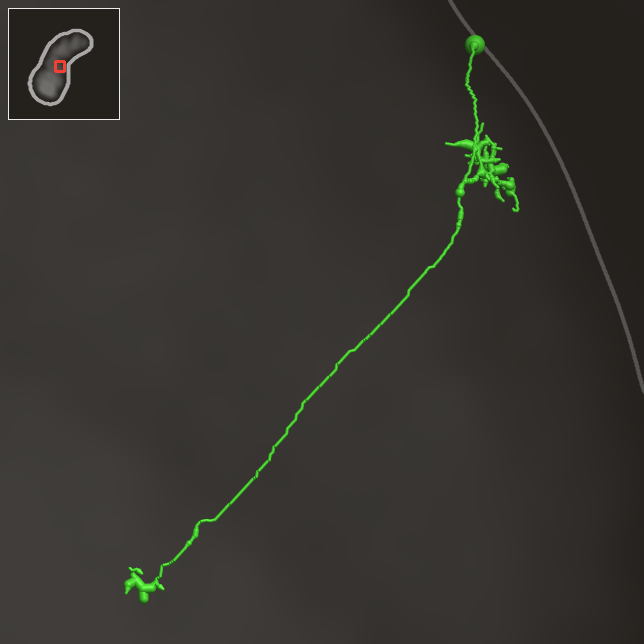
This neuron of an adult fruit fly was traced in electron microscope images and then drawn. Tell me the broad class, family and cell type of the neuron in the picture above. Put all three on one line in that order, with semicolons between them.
optic-lobe intrinsic neuron; T; T3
